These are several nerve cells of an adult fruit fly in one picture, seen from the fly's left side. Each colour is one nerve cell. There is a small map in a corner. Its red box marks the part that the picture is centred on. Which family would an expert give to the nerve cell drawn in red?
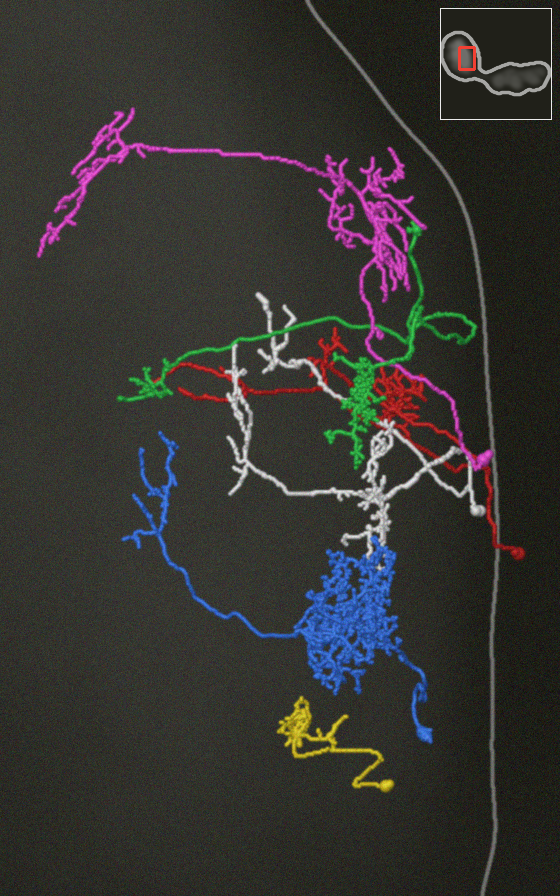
LLPC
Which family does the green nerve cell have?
LPC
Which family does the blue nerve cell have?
Y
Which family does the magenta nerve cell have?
Y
